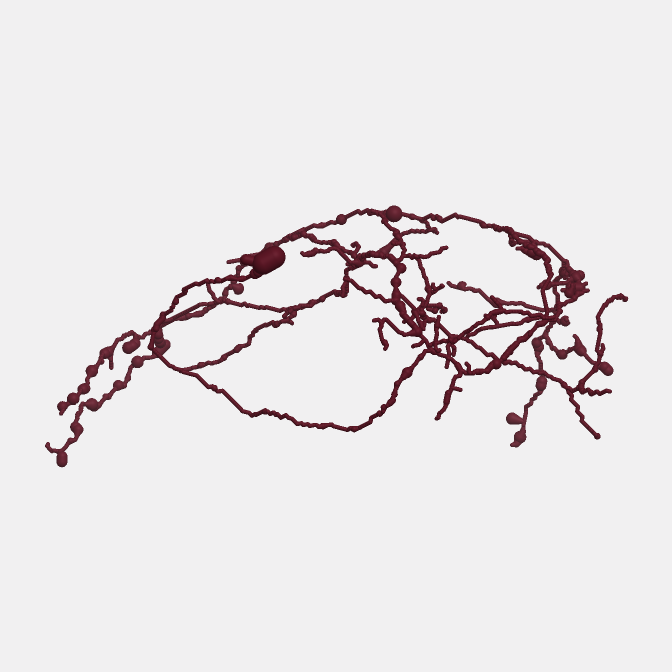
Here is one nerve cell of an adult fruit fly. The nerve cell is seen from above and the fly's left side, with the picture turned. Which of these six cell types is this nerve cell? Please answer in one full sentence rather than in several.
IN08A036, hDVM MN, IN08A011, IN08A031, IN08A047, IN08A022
It is IN08A022 that this nerve cell is, by cell type.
